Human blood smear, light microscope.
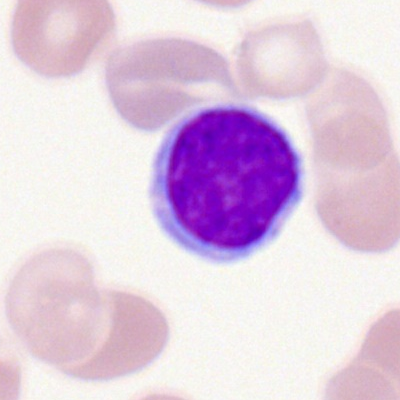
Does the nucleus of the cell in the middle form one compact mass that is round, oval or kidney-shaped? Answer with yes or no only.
Yes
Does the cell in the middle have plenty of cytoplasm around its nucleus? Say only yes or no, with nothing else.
No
